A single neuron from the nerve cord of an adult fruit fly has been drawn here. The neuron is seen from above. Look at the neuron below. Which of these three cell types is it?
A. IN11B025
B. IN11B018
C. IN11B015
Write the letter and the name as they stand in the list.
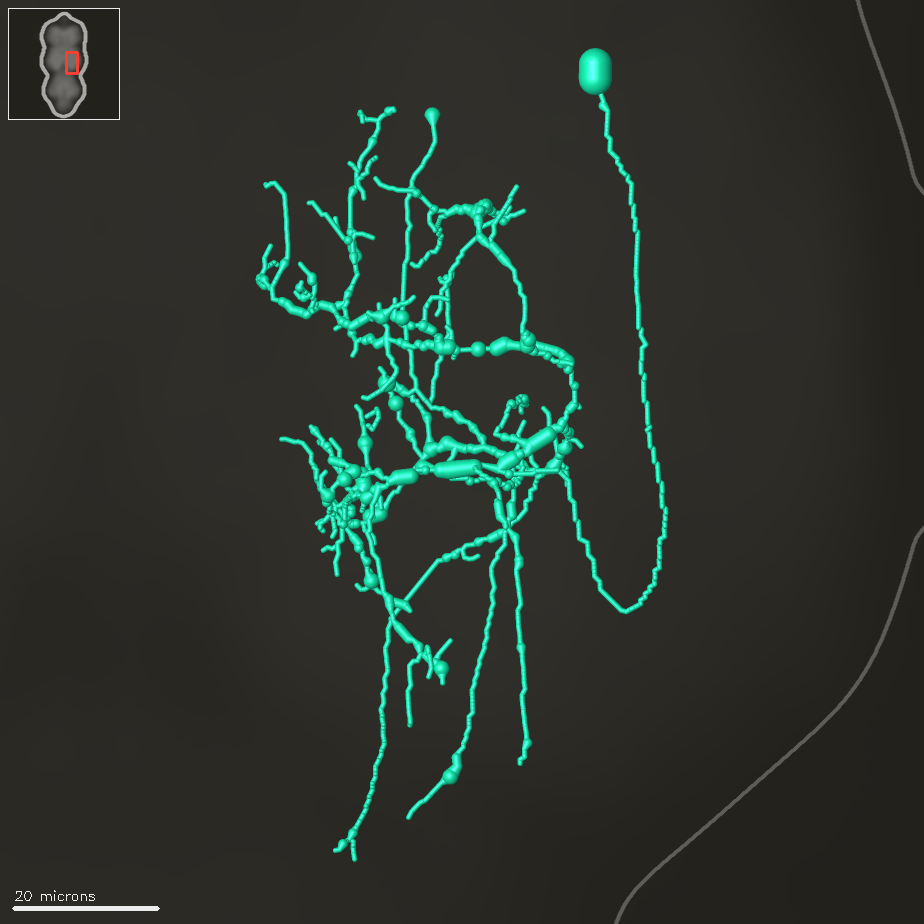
B. IN11B018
